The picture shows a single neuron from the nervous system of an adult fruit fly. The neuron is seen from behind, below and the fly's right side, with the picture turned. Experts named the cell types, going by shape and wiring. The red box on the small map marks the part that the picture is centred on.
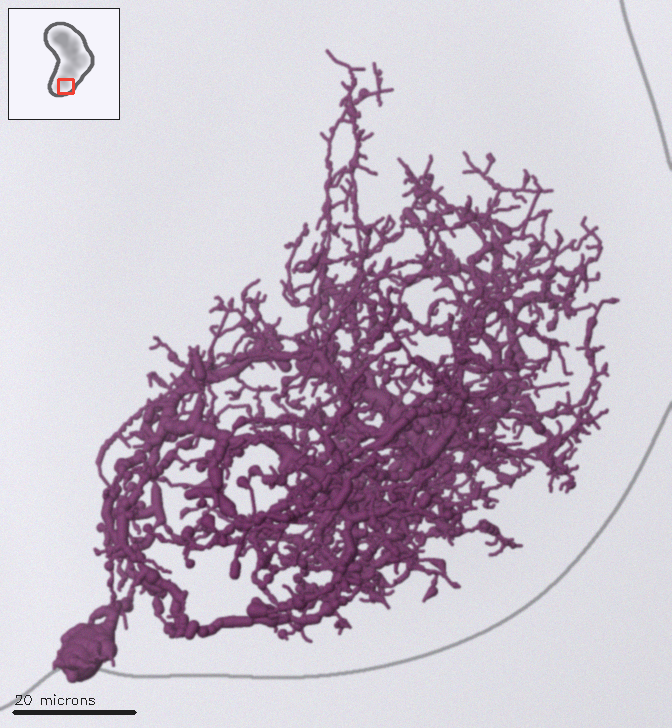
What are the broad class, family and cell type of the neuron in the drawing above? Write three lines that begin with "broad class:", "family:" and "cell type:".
broad class: nerve-cord intrinsic neuron
family: hemilineage 19A
cell type: IN19A007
